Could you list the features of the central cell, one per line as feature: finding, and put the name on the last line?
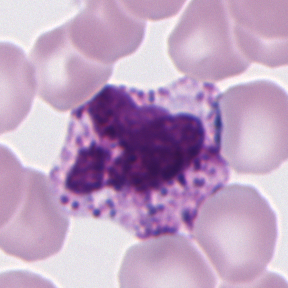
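Outline: notice it is irregular and angular.
Nucleus: irregular and lobed.
Granules: coarse, unevenly scattered.
Cytoplasm: pale pinkish-lilac between the granules.
Name: basophil.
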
